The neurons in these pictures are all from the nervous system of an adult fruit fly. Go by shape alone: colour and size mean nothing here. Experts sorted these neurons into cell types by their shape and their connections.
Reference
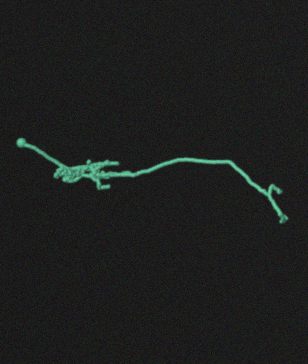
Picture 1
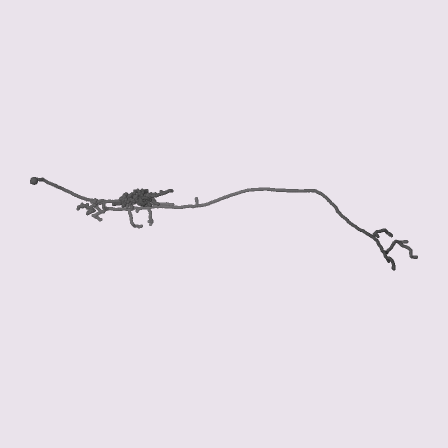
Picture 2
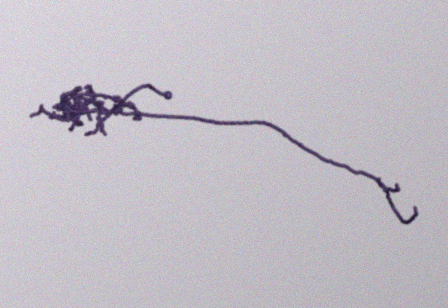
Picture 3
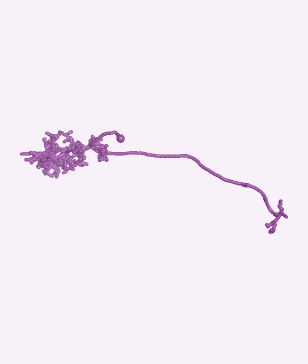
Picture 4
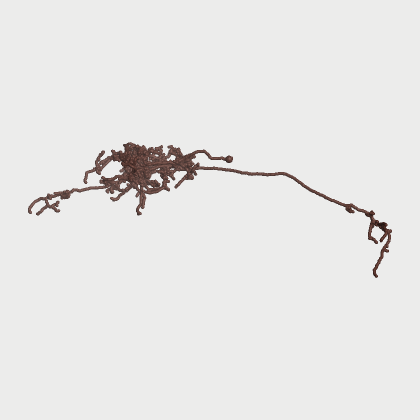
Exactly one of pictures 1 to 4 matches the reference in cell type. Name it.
Picture 1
